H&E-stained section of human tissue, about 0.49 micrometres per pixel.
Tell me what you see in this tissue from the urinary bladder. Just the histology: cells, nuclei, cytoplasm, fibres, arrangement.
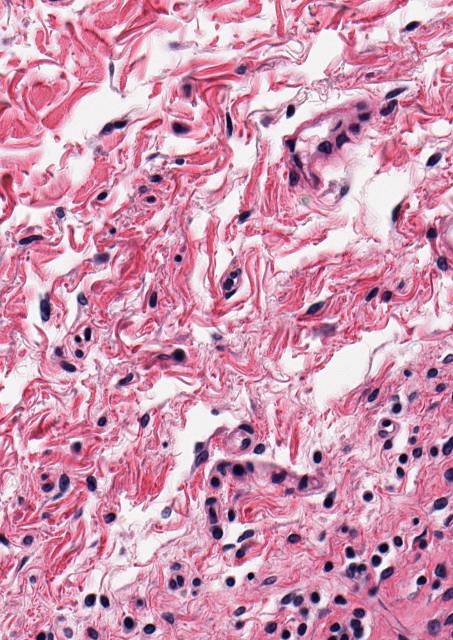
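Looking over the whole field, I see only connective tissue built of pink collagen bundles, and no epithelium anywhere. Nuclei are sparse toward the top and more crowded toward the bottom. Between the bundles sit scattered dark, spindle-shaped fibroblast nuclei. Toward the lower right and along the bottom edge, I notice small round dark nuclei gathered together.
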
